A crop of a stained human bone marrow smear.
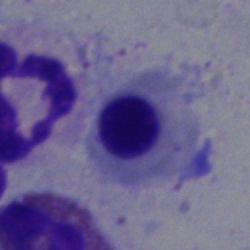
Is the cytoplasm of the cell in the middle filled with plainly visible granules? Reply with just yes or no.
No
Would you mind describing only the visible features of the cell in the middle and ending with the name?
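Look at the chromatin first: it's dense, dark purple and evenly stained all the way through. A pale grey-blue rim of cytoplasm runs around the nucleus on every side, a little wider on the right than on the left. The outer edge of the cell is faint and hard to pin down. That one's an erythroblast.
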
